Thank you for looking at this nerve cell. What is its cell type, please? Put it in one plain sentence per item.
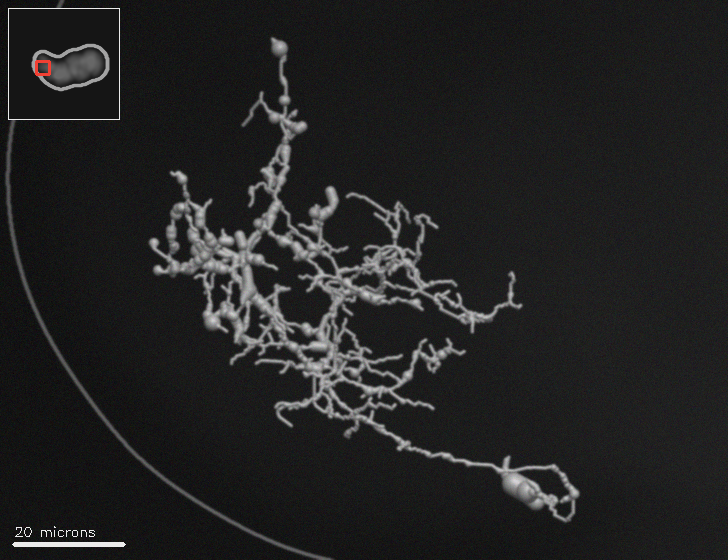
The cell type is IN13B035.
